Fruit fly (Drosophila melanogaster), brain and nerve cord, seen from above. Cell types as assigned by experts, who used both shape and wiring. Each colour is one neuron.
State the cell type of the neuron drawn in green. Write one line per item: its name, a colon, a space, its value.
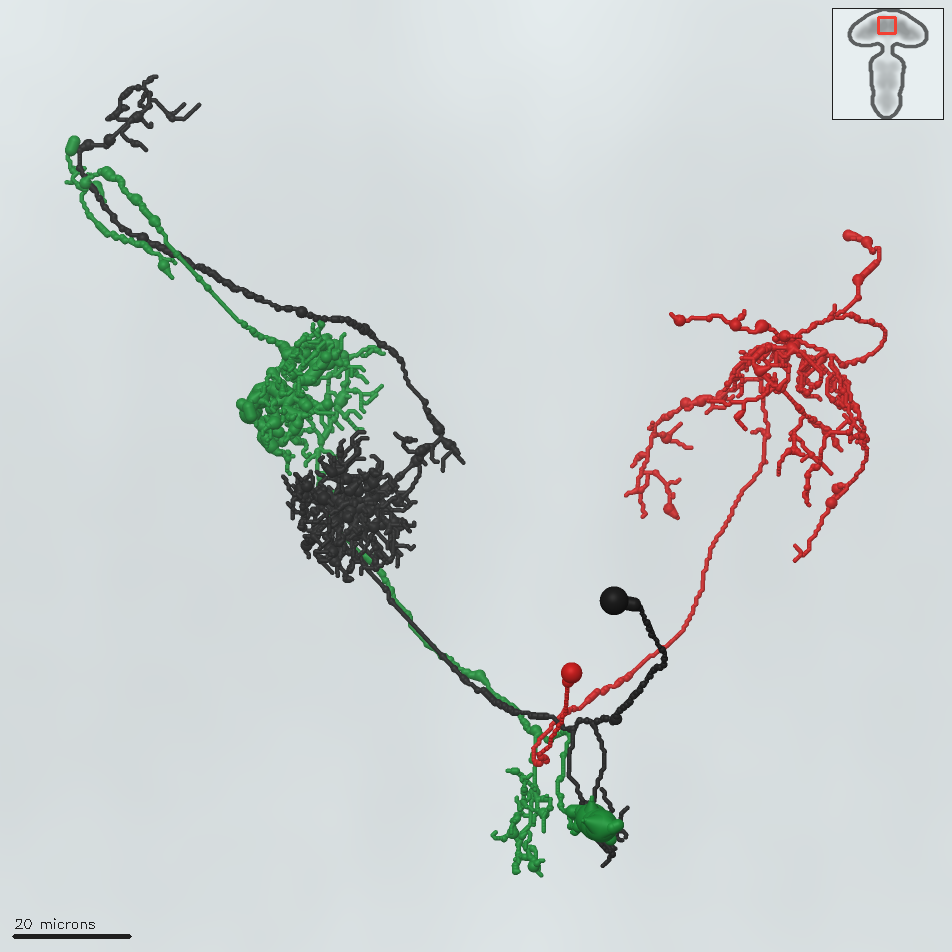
cell type: PFGs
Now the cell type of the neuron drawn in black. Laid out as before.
cell type: PFR_a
